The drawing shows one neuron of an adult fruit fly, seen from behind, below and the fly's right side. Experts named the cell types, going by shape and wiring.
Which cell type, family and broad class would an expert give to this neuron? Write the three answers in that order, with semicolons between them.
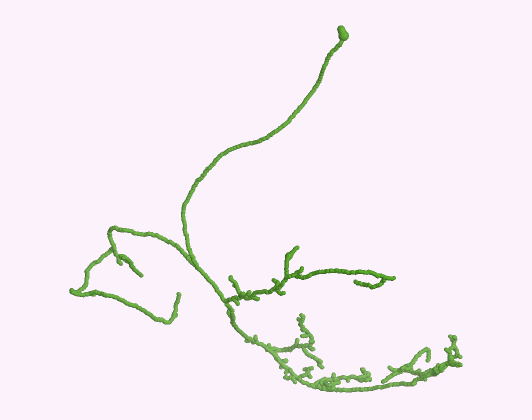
IN23B049; hemilineage 23B; nerve-cord intrinsic neuron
